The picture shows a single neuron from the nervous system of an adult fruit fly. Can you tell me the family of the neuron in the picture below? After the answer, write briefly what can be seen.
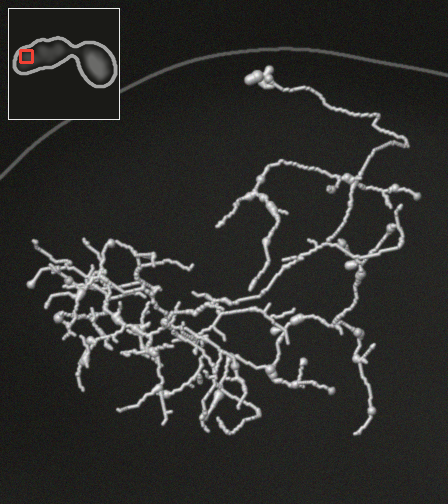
The family is hemilineage 14A. It is a nerve-cord intrinsic neuron. Its cell body lies at the top of the picture. The picture shows dozens of branch ends.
